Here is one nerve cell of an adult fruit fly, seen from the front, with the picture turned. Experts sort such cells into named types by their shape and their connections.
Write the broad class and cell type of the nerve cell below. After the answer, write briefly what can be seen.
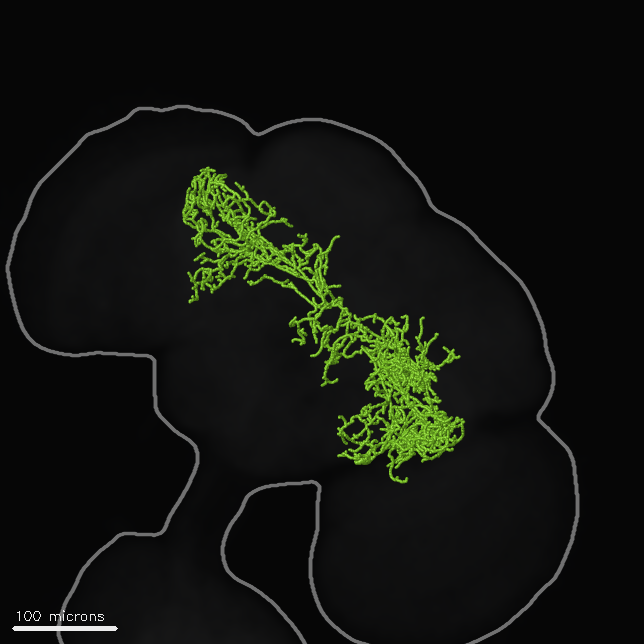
This is a central-brain intrinsic neuron. It is of cell type PLP211. By the scale bar it is about 300 microns tall in this view. As drawn here it is about as wide as it is tall.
